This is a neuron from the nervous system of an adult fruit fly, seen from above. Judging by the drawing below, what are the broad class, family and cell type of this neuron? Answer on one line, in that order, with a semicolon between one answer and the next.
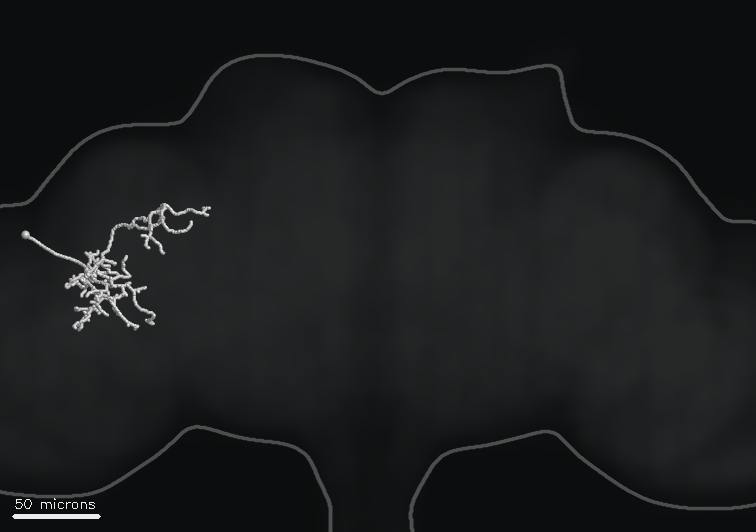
central-brain intrinsic neuron; hemilineage LHa2; CB1238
